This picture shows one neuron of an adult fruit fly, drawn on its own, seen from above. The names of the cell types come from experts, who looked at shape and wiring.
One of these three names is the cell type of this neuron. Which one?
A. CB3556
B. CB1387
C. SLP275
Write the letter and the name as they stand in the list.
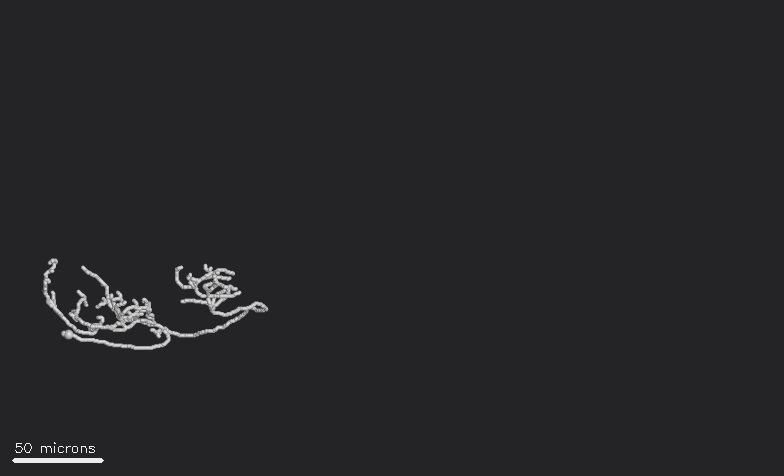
B. CB1387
